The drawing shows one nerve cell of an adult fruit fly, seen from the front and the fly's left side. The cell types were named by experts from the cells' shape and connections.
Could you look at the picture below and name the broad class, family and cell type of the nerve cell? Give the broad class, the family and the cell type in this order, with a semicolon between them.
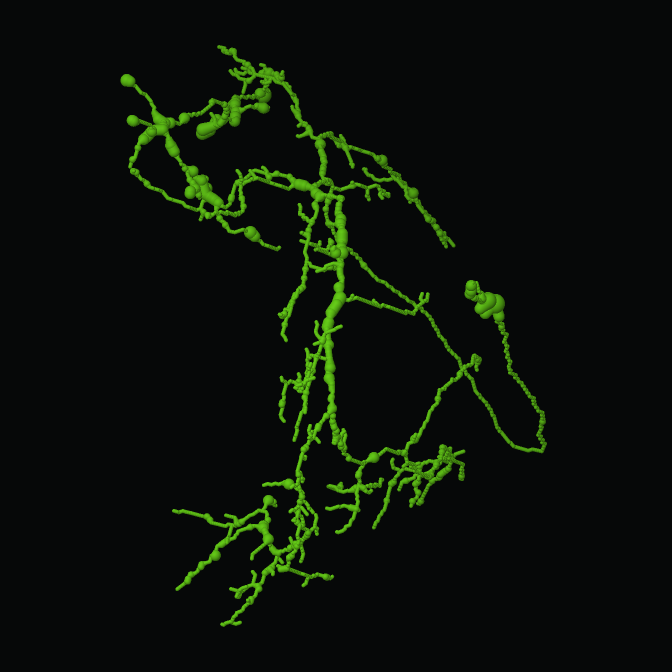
nerve-cord intrinsic neuron; hemilineage 11B; IN11B015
